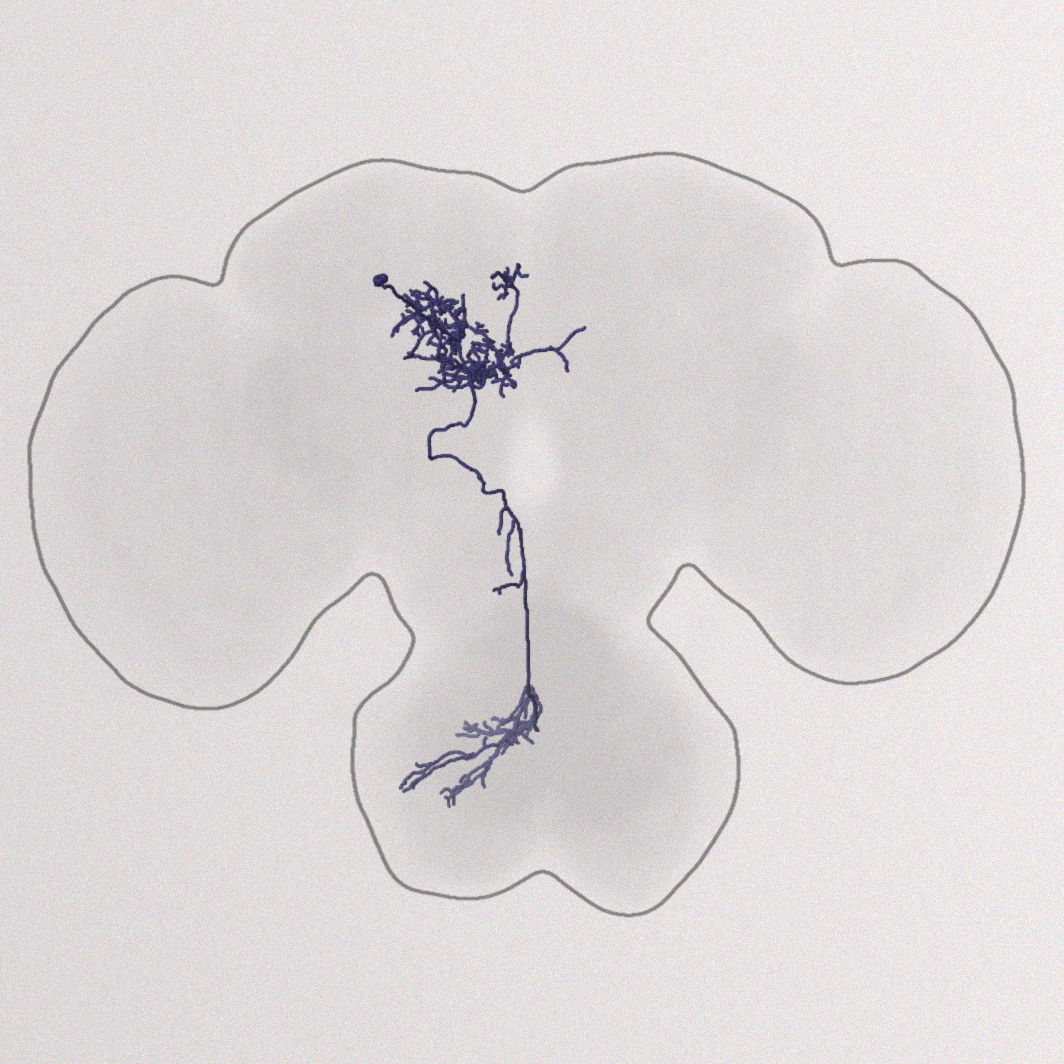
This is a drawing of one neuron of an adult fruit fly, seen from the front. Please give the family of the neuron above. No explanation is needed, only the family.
hemilineage WEDd1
